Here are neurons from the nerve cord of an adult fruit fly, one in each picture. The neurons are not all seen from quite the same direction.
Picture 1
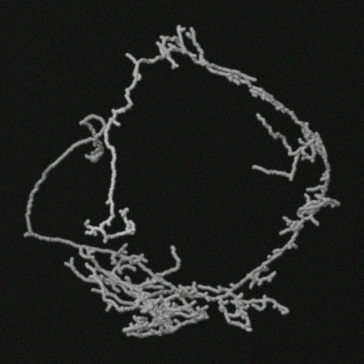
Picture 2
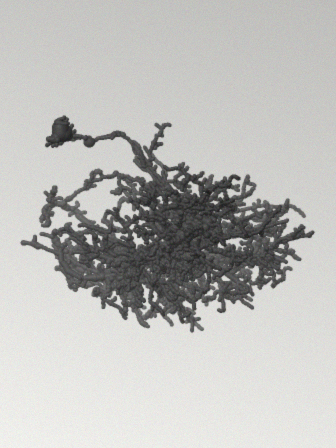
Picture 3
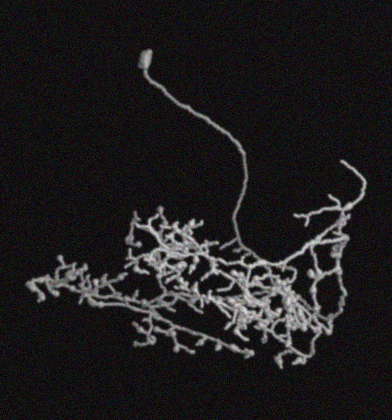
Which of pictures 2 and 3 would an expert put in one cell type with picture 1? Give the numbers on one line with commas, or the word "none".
none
